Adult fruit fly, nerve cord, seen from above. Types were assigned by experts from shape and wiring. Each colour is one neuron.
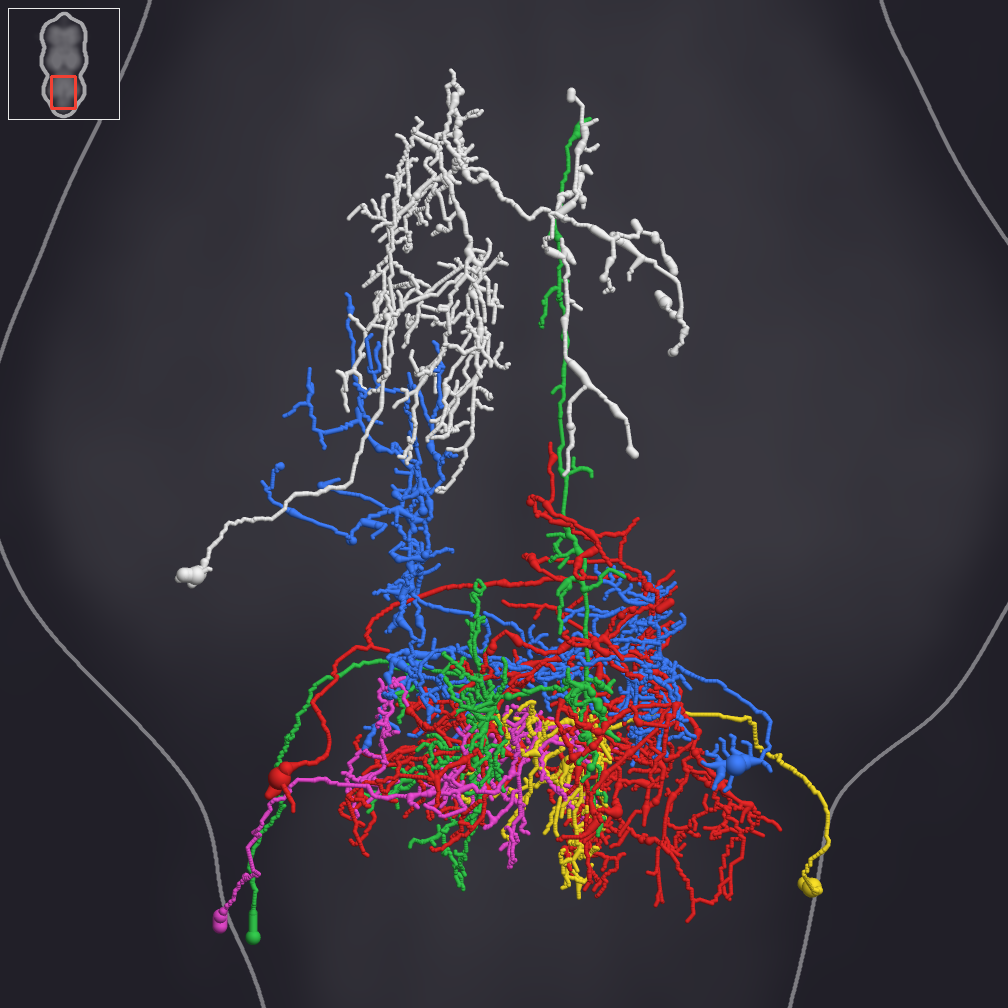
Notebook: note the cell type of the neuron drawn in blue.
INXXX396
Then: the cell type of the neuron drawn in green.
INXXX426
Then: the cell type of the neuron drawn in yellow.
INXXX448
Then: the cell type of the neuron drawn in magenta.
INXXX438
